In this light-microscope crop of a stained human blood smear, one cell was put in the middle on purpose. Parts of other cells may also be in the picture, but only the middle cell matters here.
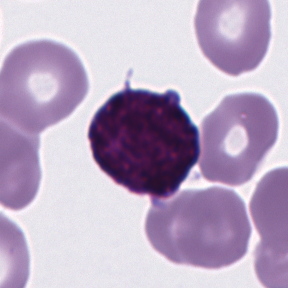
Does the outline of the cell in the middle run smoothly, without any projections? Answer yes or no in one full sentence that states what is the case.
No, this cell is bounded by a rough outline.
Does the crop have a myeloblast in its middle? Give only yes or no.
yes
